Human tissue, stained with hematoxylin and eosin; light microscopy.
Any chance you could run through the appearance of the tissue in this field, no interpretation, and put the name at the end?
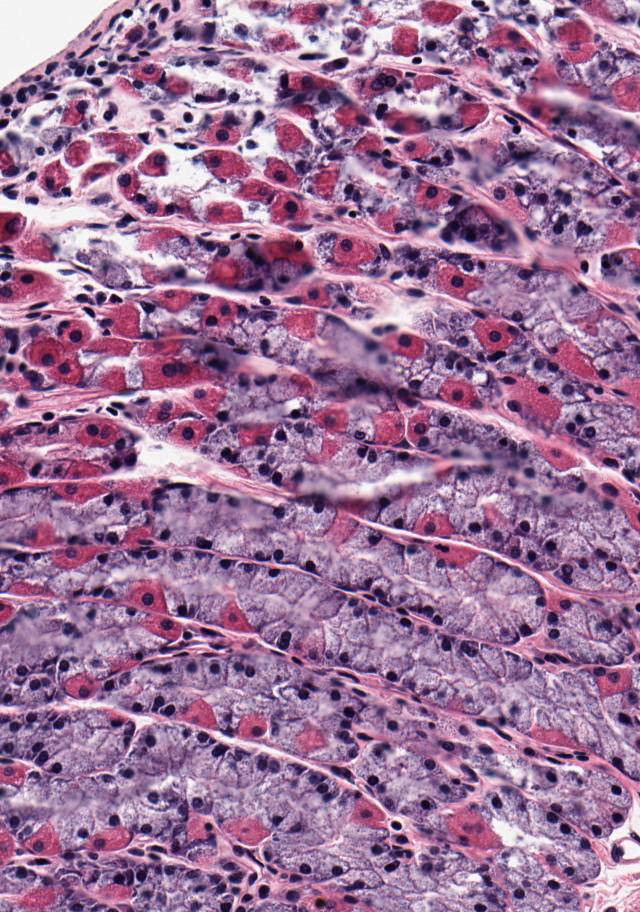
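Tightly packed glandular cells in long parallel cords, running obliquely across the field, divided by thin pink strands. Pink parietal cells most numerous in upper half, sparser towards bottom. Chief cells, purple-grey granular cytoplasm, make up most of lower half. Between glands: thin strands of pink connective tissue with elongated nuclei. Tissue: stomach.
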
